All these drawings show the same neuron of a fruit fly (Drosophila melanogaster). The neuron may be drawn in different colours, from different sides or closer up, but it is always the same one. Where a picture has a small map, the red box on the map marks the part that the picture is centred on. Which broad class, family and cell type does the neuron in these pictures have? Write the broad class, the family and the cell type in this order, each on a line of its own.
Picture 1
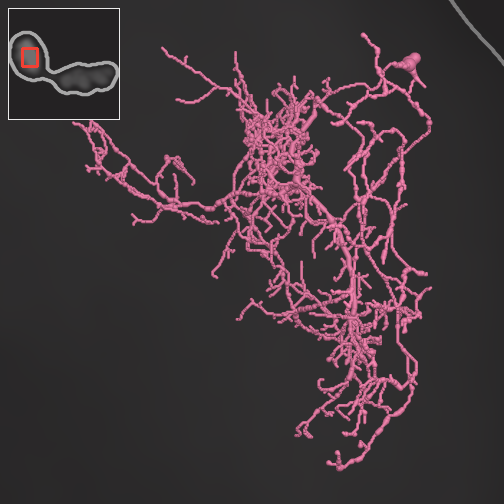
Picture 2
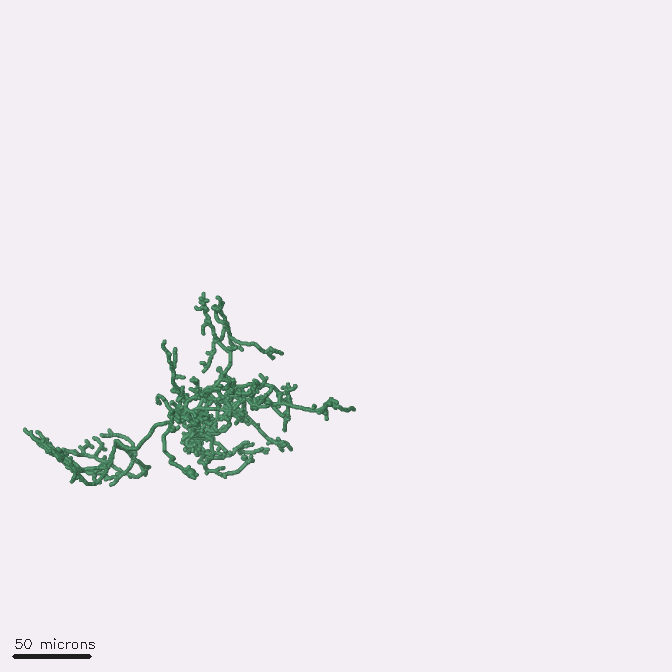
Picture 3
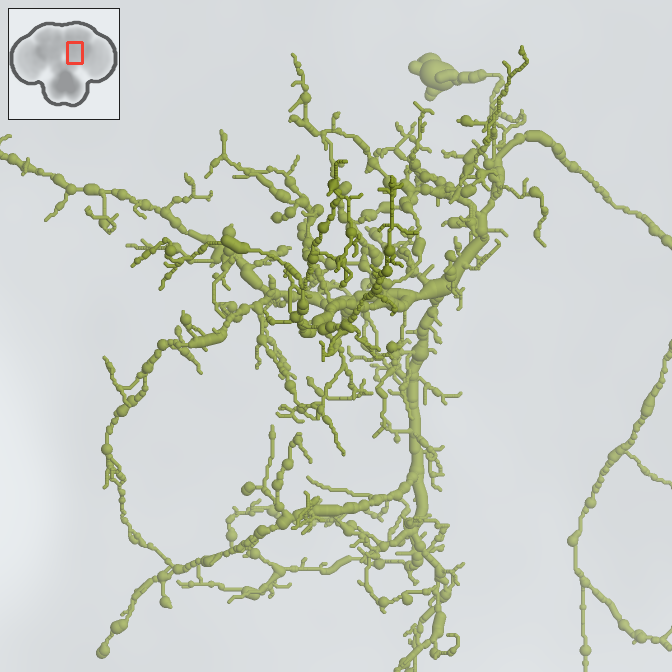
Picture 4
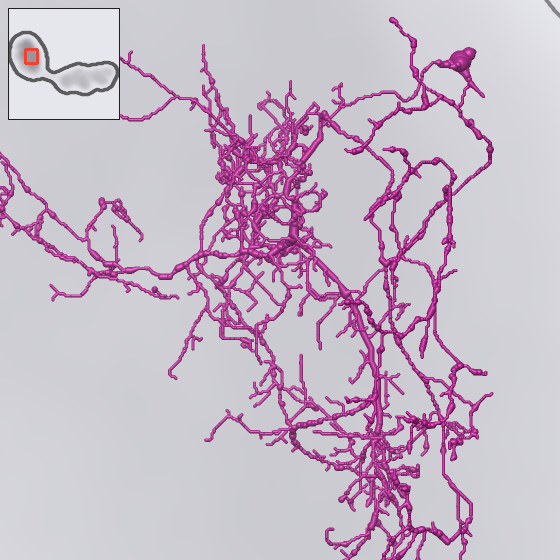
visual centrifugal neuron
hemilineage VLPp&l1_posterior
LoVC15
